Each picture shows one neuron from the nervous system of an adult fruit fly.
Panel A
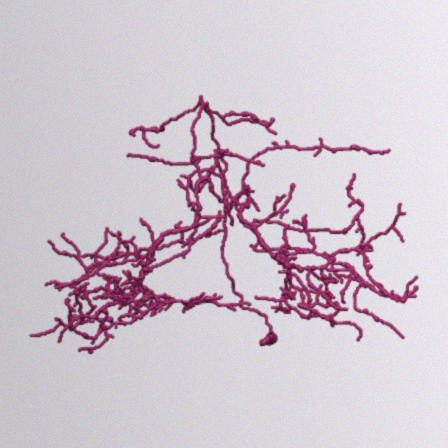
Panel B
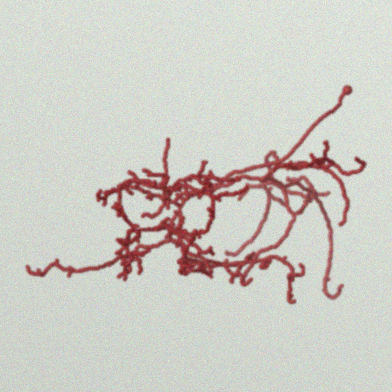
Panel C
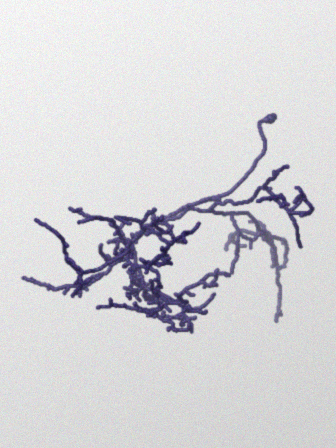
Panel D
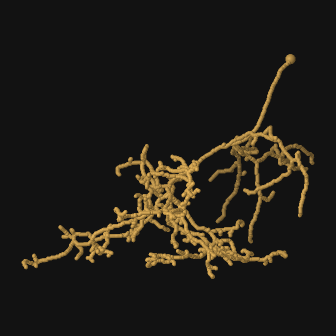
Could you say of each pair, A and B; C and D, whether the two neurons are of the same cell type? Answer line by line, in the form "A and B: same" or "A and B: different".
A and B: different
C and D: same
